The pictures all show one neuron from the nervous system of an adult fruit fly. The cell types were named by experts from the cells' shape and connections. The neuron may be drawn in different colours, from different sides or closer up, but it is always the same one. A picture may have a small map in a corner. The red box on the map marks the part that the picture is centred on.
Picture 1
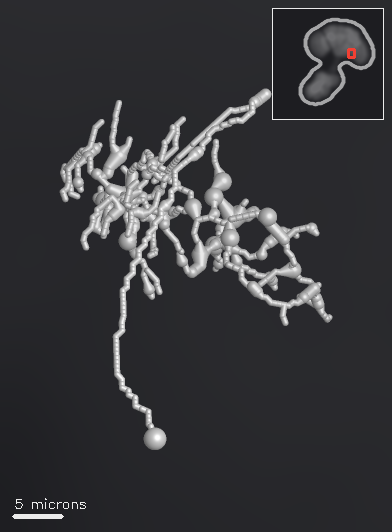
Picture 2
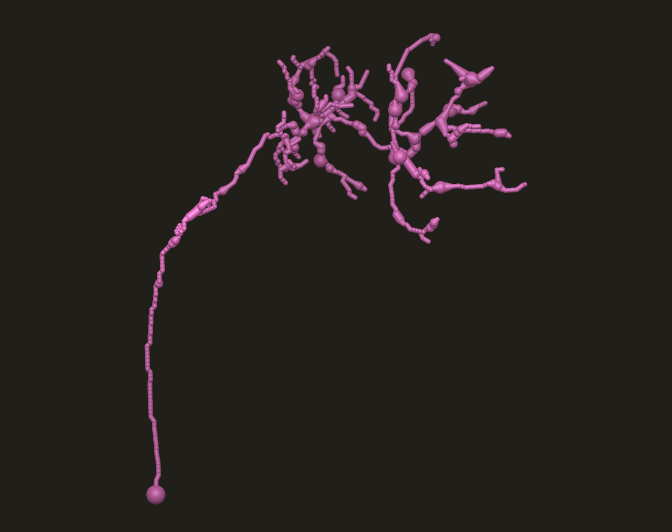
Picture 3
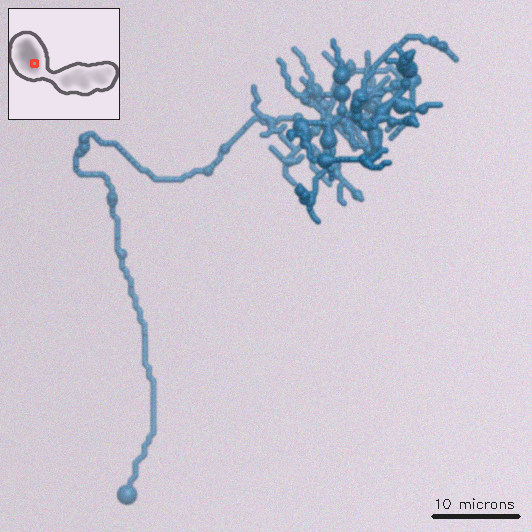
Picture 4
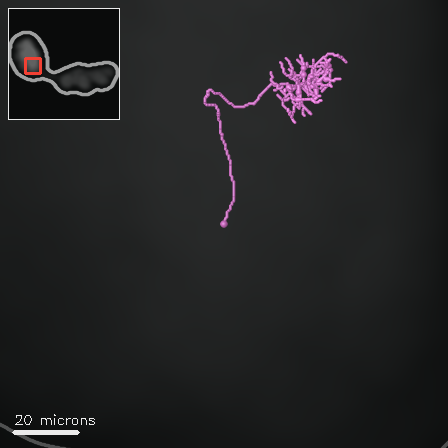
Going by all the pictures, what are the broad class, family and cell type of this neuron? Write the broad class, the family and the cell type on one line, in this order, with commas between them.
optic-lobe intrinsic neuron, Li, Li27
